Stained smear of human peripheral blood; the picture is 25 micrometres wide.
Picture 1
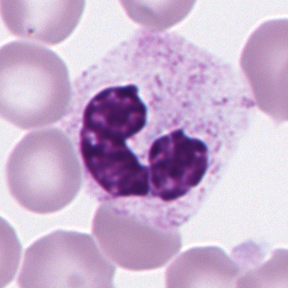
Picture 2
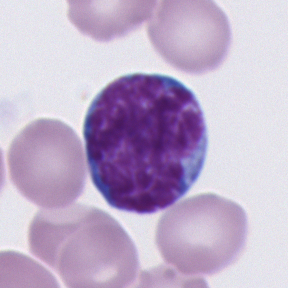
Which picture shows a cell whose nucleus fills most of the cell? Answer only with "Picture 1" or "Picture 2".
Picture 2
